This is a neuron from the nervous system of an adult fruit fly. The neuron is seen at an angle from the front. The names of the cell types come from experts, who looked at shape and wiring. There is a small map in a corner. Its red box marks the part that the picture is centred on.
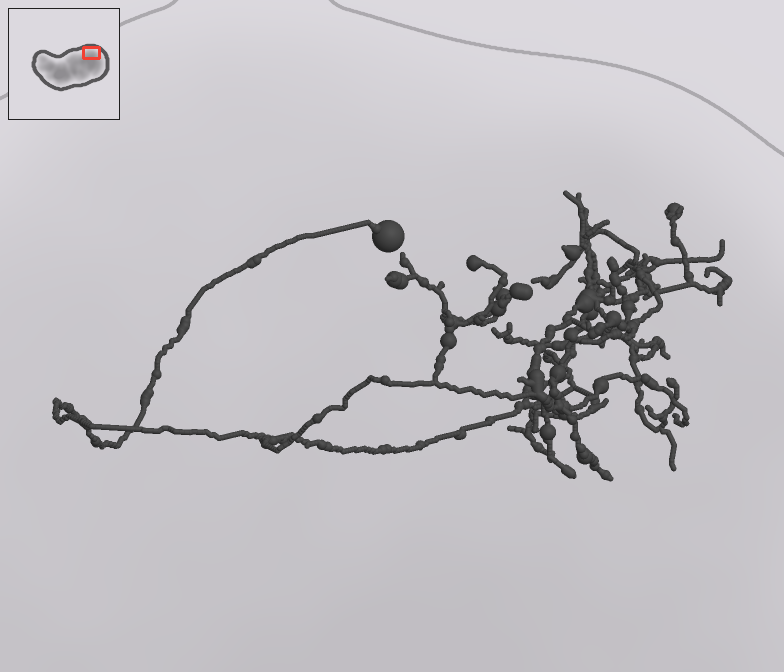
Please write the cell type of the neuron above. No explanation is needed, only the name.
LHPV5c2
